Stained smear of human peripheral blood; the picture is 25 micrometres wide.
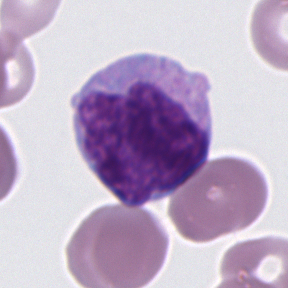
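Atypical promyelocyte in a stained smear of human peripheral blood. Follow the upper edge of the nucleus: it is uneven, with a notch near its middle. Above the nucleus, the cytoplasm forms a pale cap that holds no coarse granules. At the upper right, the outline bulges into a small rounded knob.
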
